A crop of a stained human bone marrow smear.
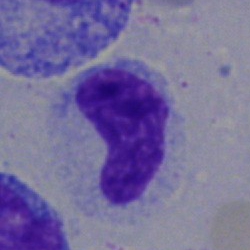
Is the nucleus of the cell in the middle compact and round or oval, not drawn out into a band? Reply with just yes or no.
No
